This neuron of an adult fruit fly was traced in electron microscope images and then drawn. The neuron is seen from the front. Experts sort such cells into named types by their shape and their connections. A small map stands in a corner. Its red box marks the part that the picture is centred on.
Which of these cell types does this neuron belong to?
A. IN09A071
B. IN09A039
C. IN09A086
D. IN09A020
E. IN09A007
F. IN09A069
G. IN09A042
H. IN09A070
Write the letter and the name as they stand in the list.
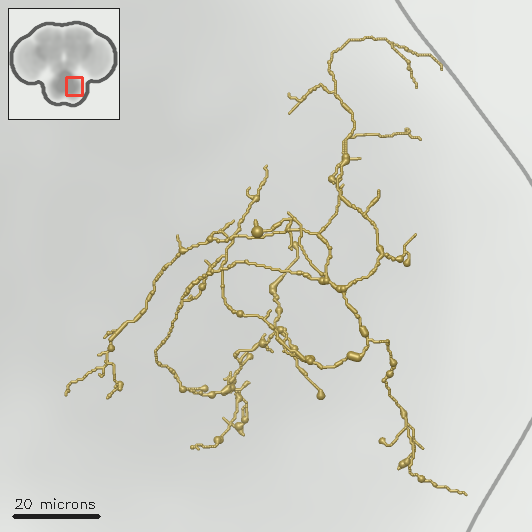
F. IN09A069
